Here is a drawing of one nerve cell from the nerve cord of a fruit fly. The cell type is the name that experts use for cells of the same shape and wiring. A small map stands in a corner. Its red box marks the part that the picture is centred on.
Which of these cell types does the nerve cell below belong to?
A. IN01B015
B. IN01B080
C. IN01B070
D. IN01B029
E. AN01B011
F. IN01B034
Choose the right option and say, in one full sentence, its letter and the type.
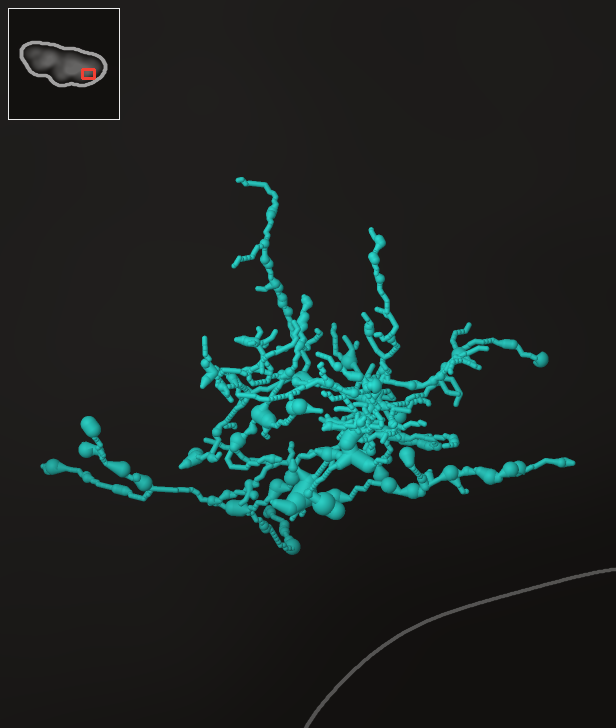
Option C states the cell type of the nerve cell, which is IN01B070.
